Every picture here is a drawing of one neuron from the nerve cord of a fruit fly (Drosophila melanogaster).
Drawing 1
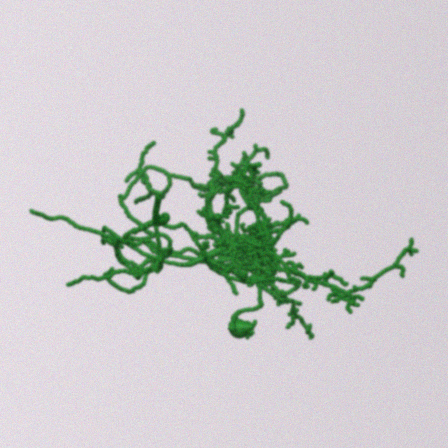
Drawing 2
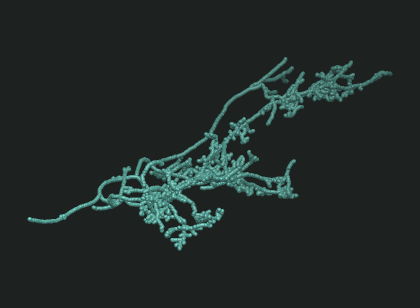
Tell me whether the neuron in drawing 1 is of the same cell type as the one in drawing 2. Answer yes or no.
yes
